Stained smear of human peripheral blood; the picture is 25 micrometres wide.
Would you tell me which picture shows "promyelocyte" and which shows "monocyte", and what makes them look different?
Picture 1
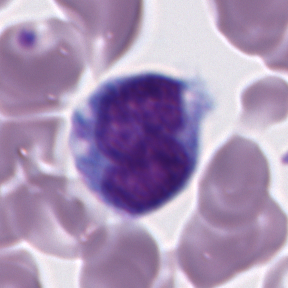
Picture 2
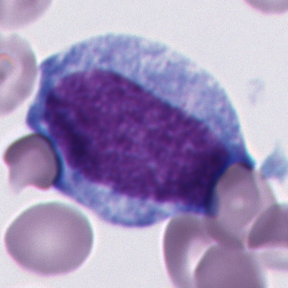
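Picture 1 shows a monocyte; picture 2, a promyelocyte. The outlines differ: the monocyte is roughly rounded yet irregular and angular, while the promyelocyte is oval. In the monocyte, about 13 micrometres across, the nucleus fills most of the cell and is folded, with a cleft across its middle dividing it into upper and lower parts. Its cytoplasm shows no distinct granules and projects as a pale, tapering extension from the upper right edge. In the promyelocyte, the chromatin is finely granular without coarse dark clumps, the band of cytoplasm is wider above the nucleus than below it, and no vacuoles are seen.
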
